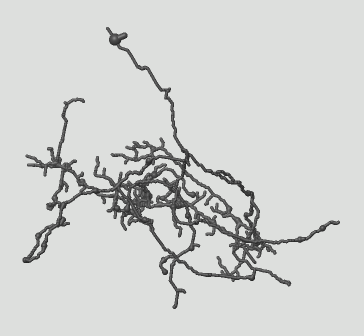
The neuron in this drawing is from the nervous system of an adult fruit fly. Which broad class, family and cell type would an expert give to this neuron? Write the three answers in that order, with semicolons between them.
central-brain intrinsic neuron; hemilineage VLPl&d1_dorsal; CB2323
